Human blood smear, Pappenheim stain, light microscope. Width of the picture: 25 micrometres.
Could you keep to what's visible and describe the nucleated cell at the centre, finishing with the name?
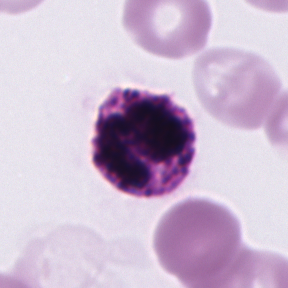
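At about 10 micrometres across, the cell has a nucleus divided into several lobes that fill most of it, with dense chromatin staining very dark purple. Coarse dark purple granules are scattered over the whole cell, including the nucleus. The little cytoplasm visible between granules and nucleus is pale pinkish. This is a basophil.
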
